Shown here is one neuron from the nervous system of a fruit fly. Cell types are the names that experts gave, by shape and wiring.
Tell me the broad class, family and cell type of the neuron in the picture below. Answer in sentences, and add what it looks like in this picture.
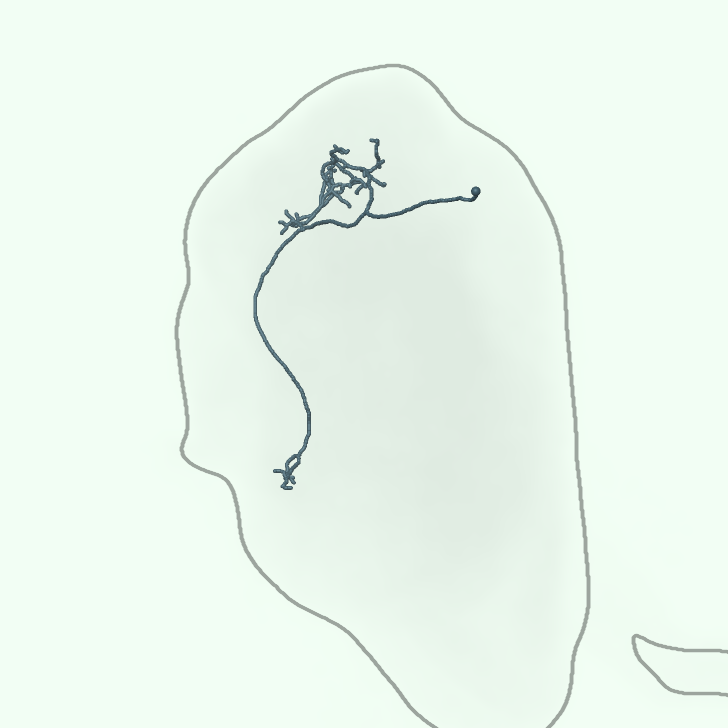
Its broad class is central-brain intrinsic neuron. Its family is hemilineage SMPpv2_dorsal. The cell type is SMP261. As drawn here it is taller than it is wide.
